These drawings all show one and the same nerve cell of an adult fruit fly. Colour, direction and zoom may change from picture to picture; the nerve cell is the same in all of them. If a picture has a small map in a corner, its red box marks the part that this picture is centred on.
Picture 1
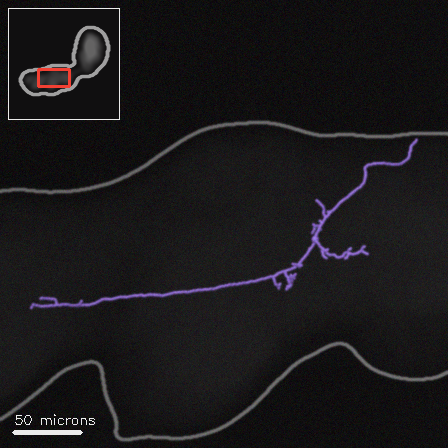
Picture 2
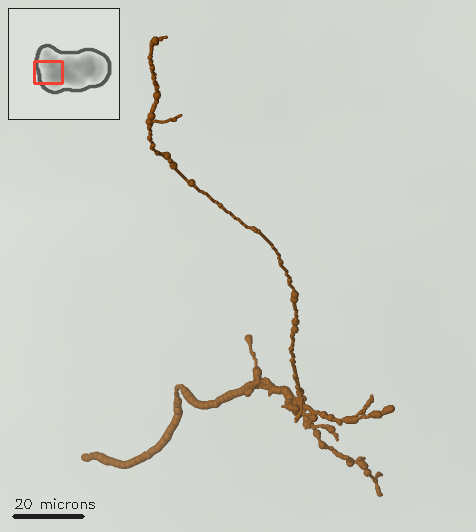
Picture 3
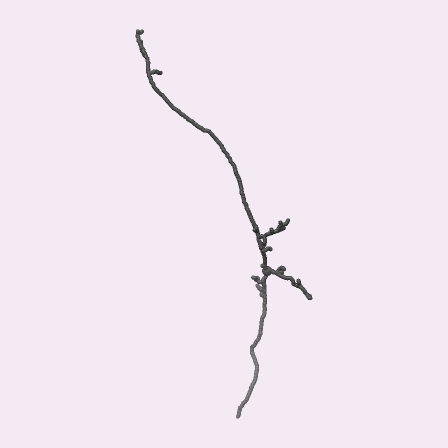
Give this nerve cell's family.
class mechanosensory proprioceptive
